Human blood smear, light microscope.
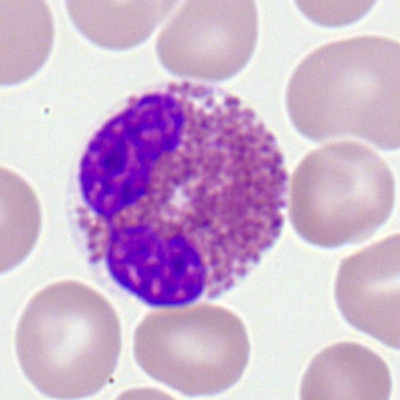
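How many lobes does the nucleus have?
Two.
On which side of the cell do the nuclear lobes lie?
Along the left side.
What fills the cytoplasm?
Closely packed coarse, round granules, which leave the outline of the nucleus visible.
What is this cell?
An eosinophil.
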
